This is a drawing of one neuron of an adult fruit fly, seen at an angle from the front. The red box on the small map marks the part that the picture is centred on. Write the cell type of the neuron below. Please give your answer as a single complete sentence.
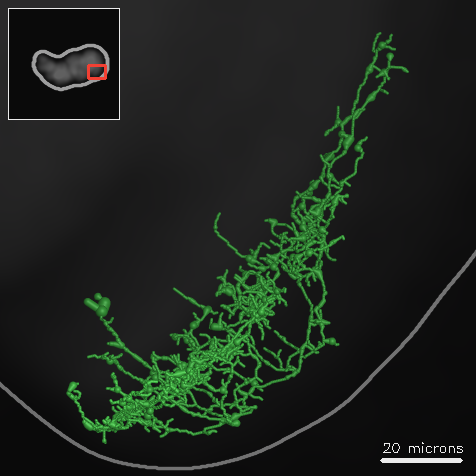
For this neuron, the cell type is Dm20.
